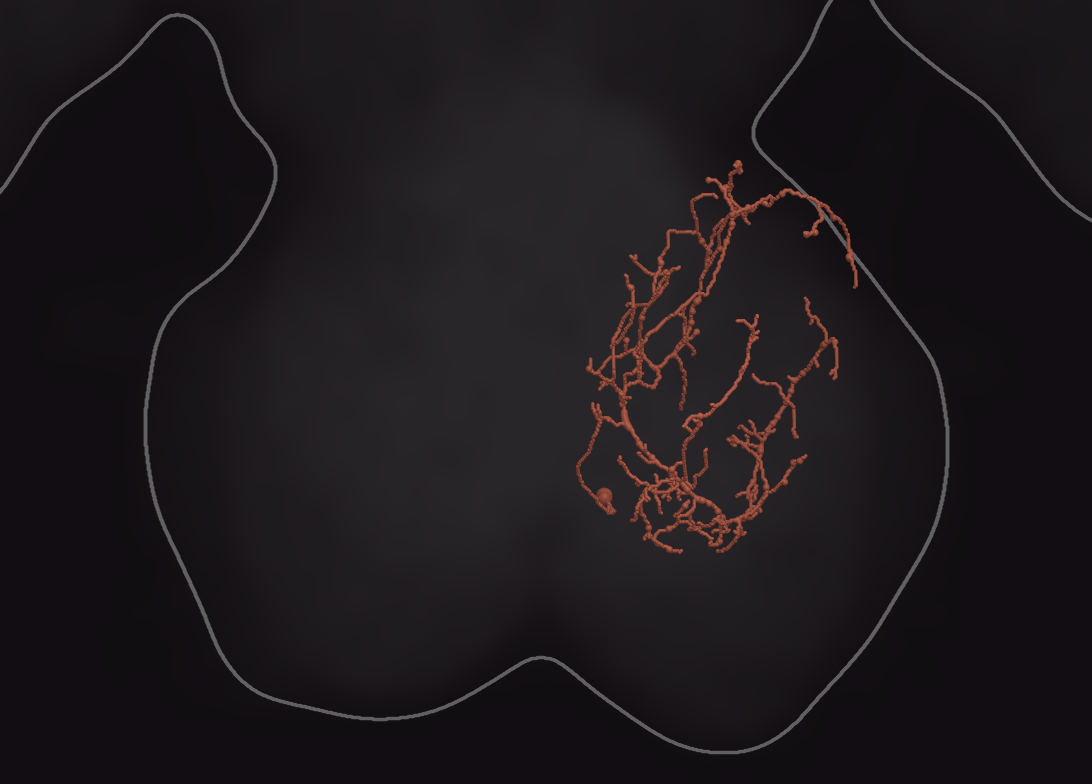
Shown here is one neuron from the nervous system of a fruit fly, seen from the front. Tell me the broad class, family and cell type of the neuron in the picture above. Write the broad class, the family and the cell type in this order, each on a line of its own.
nerve-cord intrinsic neuron
hemilineage 04B
IN04B088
